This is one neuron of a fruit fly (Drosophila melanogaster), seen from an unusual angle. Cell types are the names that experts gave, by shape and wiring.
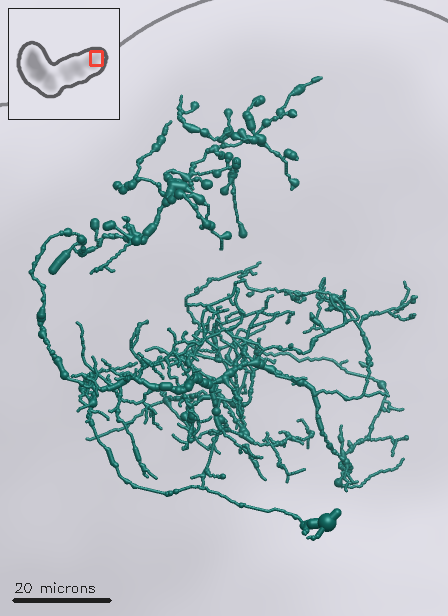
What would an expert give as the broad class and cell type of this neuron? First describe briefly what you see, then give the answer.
The cell body is at the lower right of the picture. From top to bottom in the picture it spans about 95 microns. Its broad class is nerve-cord intrinsic neuron. The cell type is INXXX353.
